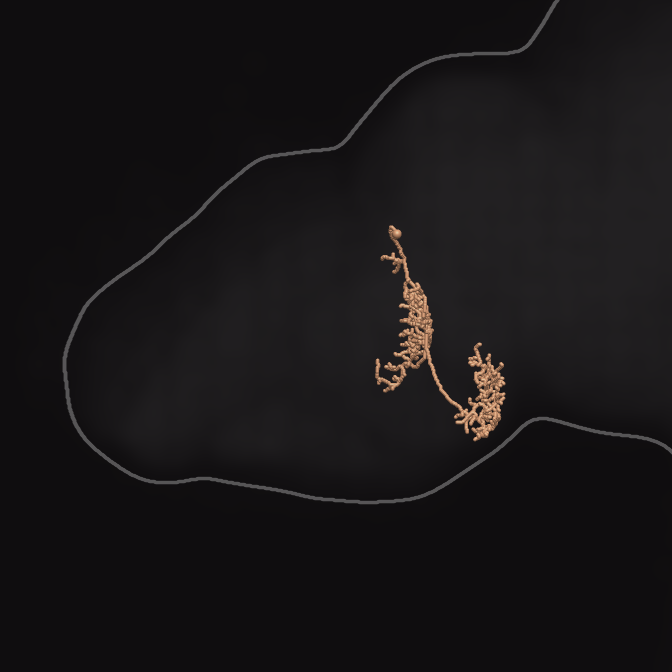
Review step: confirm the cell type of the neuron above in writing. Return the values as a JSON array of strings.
["TmY19a"]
